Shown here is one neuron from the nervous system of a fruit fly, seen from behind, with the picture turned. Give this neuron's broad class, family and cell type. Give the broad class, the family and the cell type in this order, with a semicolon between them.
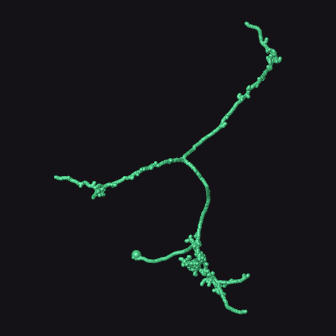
central-brain intrinsic neuron; hemilineage VESa2; VES034_b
